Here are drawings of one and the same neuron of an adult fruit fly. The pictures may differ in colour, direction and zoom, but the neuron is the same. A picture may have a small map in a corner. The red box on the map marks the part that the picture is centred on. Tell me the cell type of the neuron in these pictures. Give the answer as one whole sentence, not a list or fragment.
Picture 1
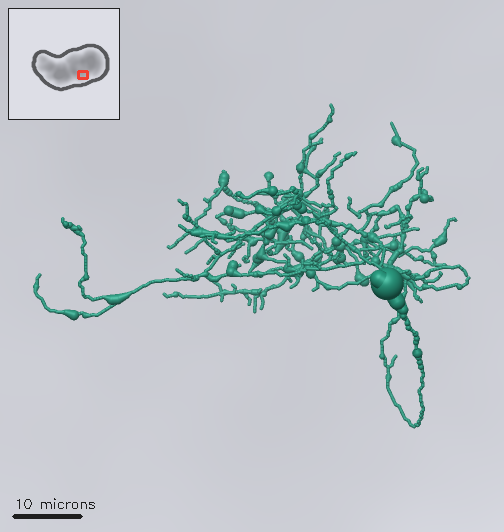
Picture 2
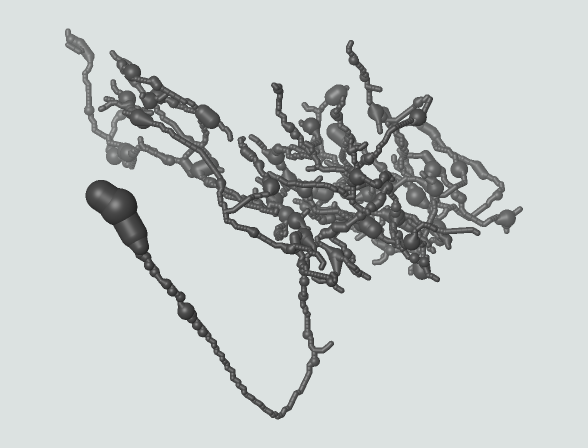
This neuron is included in the cell type PRW015.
